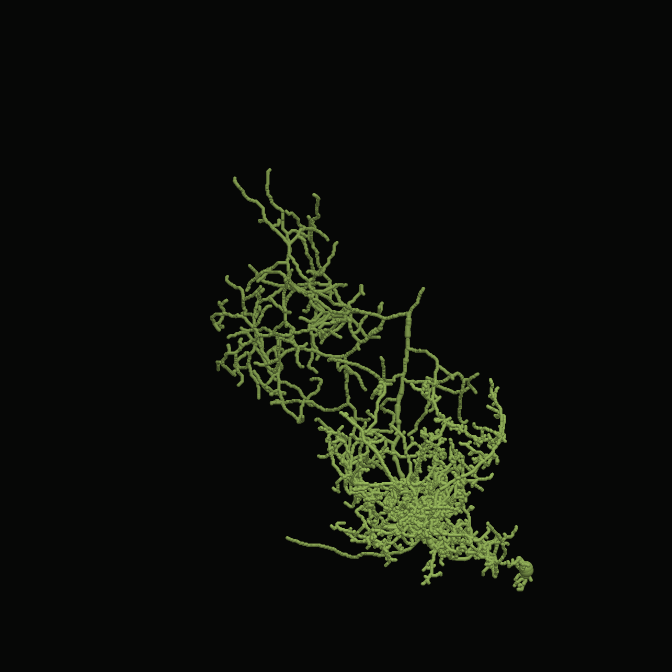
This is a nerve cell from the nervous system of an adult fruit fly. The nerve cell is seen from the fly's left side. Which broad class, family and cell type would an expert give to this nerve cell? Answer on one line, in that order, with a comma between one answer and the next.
central-brain intrinsic neuron, hemilineage LB19, GNG105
